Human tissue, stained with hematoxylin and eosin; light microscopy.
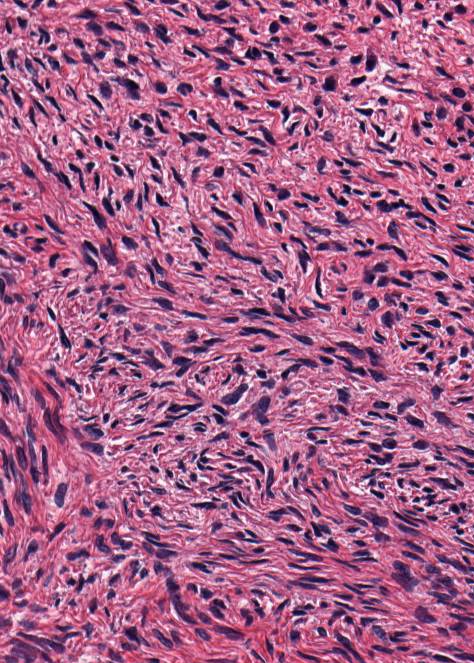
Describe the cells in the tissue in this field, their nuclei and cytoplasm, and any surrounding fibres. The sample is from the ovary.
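Here the whole field is a dense sheet of spindle cells in short intersecting fascicles running in varying directions. Notice the elongated, dark nuclei; many have tapered or wavy outlines. Cell borders are indistinct, the pale pink cytoplasm merging into the fibrillary matrix around it. You'll find no fat or large empty space, only small clefts scattered between cells.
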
